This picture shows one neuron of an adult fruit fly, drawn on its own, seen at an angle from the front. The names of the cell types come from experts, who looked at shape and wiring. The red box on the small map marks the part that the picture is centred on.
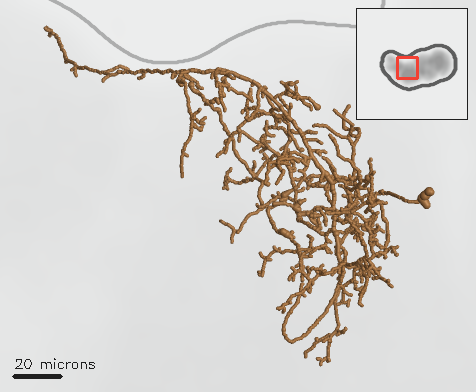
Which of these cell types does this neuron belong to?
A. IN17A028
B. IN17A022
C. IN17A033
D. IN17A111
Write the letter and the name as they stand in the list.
C. IN17A033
